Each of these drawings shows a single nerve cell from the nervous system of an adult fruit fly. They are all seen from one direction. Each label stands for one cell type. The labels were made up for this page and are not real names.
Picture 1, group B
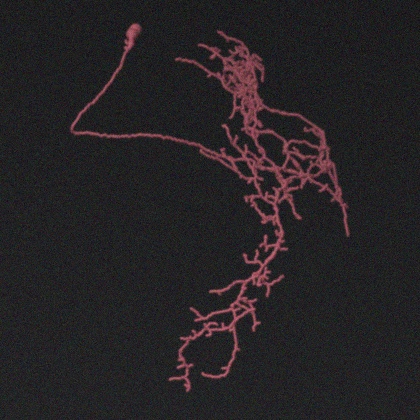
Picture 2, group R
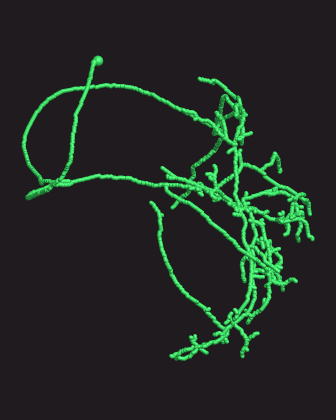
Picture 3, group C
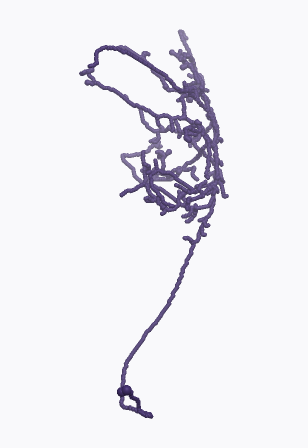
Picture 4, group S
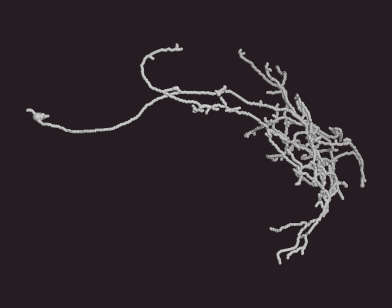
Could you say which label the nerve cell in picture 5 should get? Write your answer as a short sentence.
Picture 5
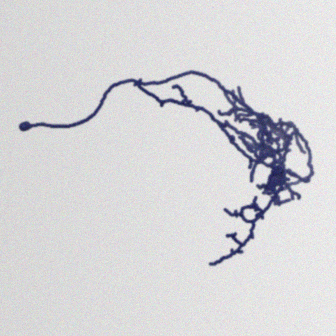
It belongs to group S.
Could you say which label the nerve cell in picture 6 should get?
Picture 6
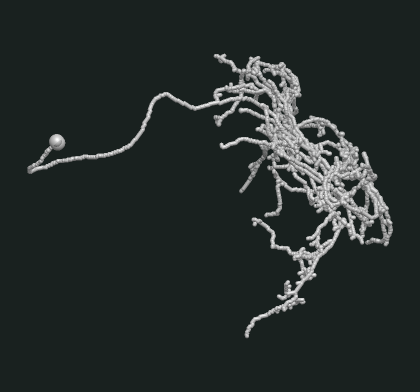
It belongs to group S.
